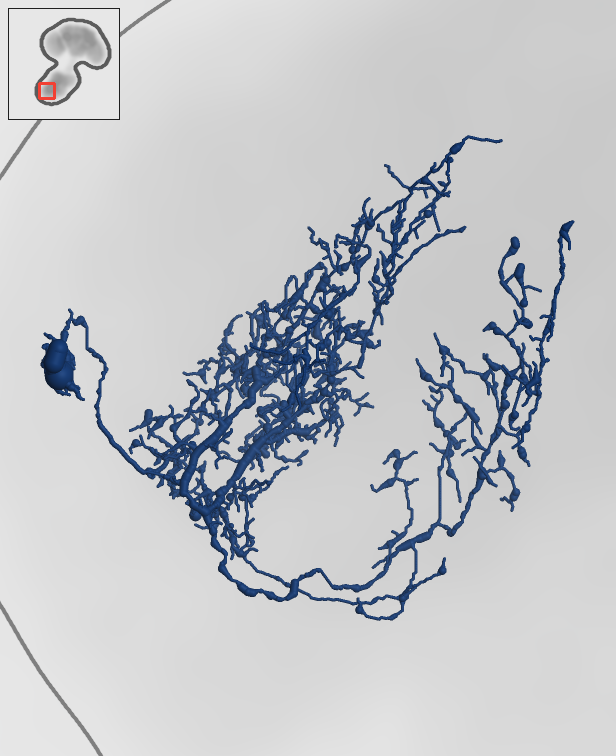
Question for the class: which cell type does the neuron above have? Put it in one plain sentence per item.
The cell type is INXXX223.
